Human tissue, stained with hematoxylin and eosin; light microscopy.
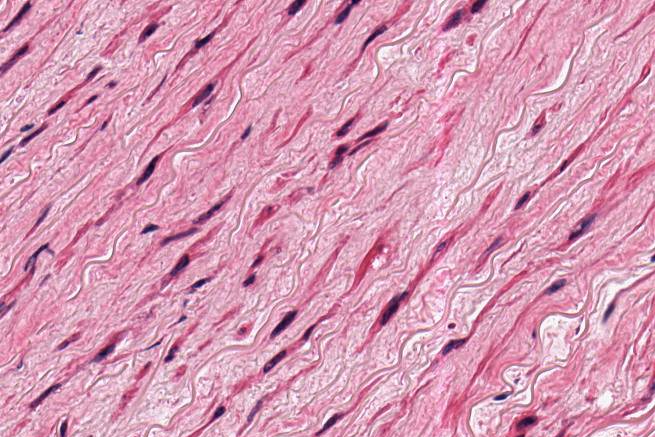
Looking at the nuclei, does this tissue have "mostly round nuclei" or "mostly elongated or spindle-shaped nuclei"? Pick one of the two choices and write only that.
Mostly elongated or spindle-shaped nuclei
